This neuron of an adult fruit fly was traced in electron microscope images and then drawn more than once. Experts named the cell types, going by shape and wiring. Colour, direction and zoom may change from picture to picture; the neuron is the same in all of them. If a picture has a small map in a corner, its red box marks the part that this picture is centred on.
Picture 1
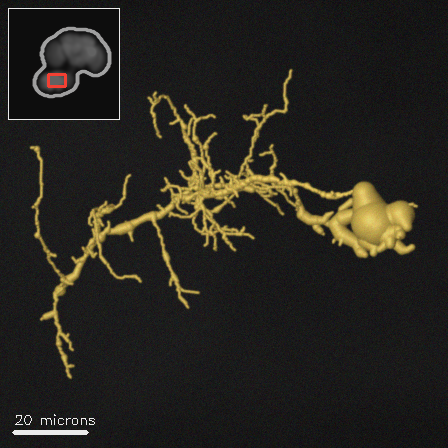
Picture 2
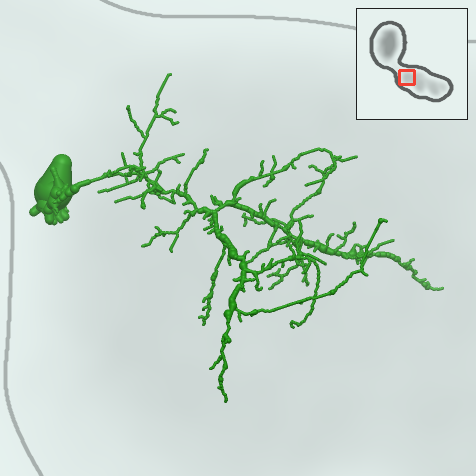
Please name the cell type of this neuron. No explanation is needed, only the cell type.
ltm1-tibia MN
